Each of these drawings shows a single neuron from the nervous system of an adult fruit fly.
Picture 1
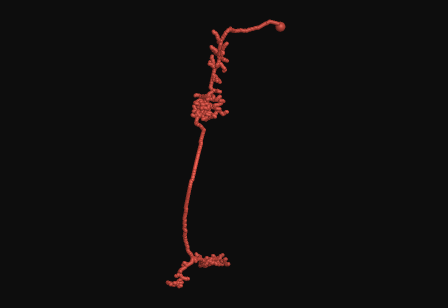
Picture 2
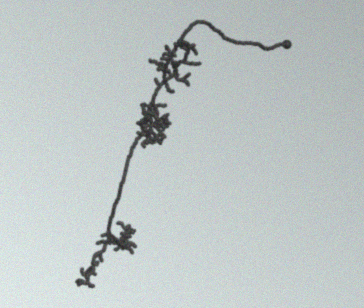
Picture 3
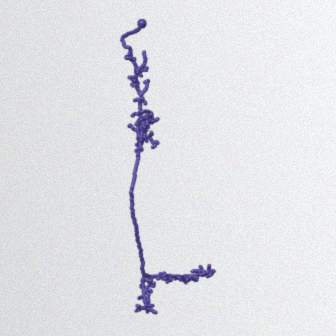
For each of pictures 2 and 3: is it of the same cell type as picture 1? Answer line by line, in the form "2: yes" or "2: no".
2: yes
3: yes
